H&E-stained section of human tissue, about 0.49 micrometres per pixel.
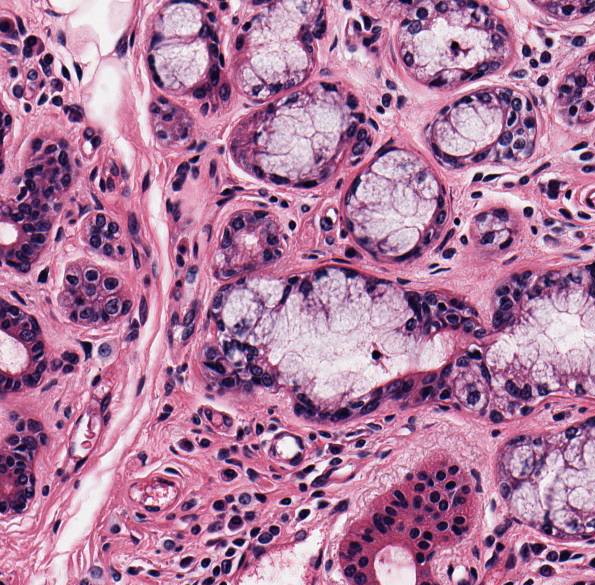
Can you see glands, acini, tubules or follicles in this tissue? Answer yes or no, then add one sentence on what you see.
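Yes. The field is filled with rounded glandular units set in pink fibrous stroma.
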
